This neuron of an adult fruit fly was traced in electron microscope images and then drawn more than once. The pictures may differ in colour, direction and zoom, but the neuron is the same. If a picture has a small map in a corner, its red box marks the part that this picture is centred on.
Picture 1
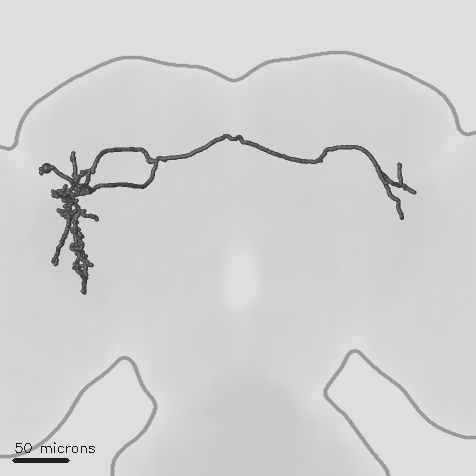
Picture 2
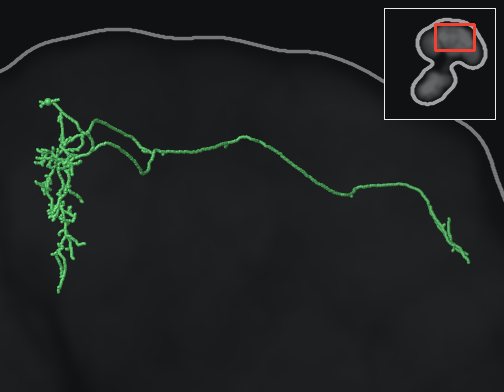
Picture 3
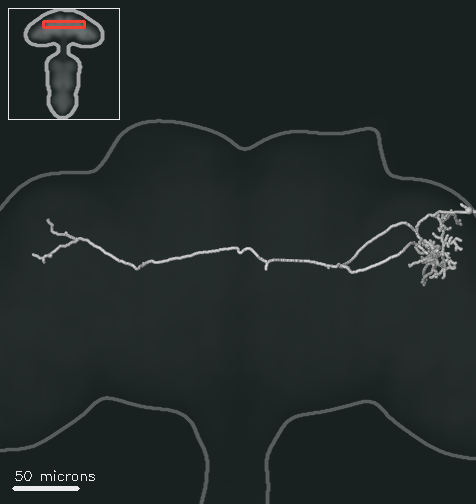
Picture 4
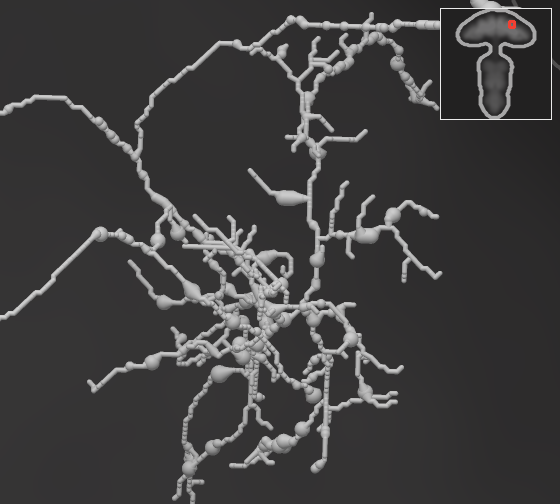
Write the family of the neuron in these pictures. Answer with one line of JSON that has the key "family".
{"family": "hemilineage VLPl&d1_dorsal"}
